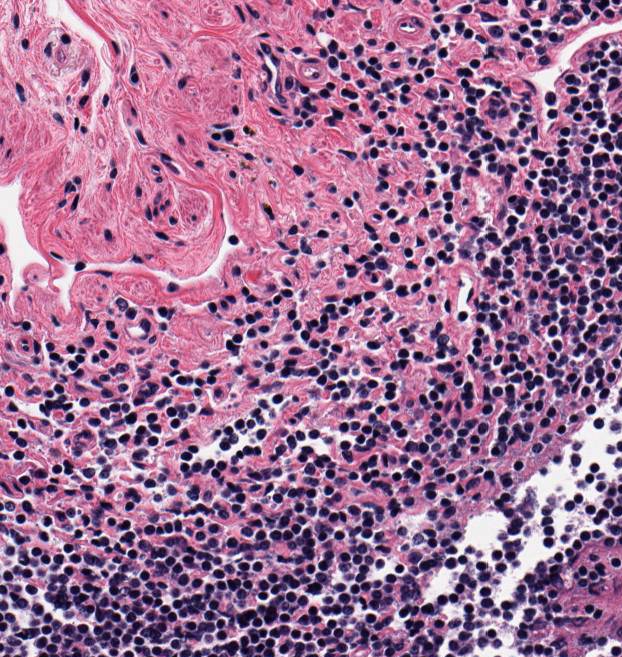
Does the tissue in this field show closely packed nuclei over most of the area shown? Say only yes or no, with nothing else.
Yes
